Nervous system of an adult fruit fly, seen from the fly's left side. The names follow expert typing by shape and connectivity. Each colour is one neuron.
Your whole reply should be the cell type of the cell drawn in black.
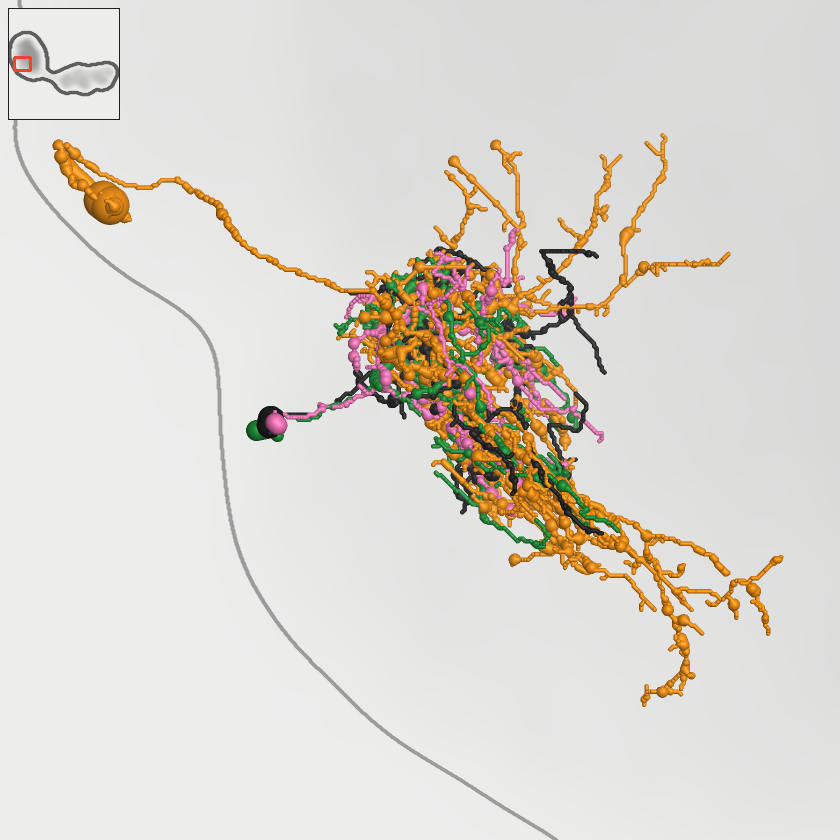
GNG396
